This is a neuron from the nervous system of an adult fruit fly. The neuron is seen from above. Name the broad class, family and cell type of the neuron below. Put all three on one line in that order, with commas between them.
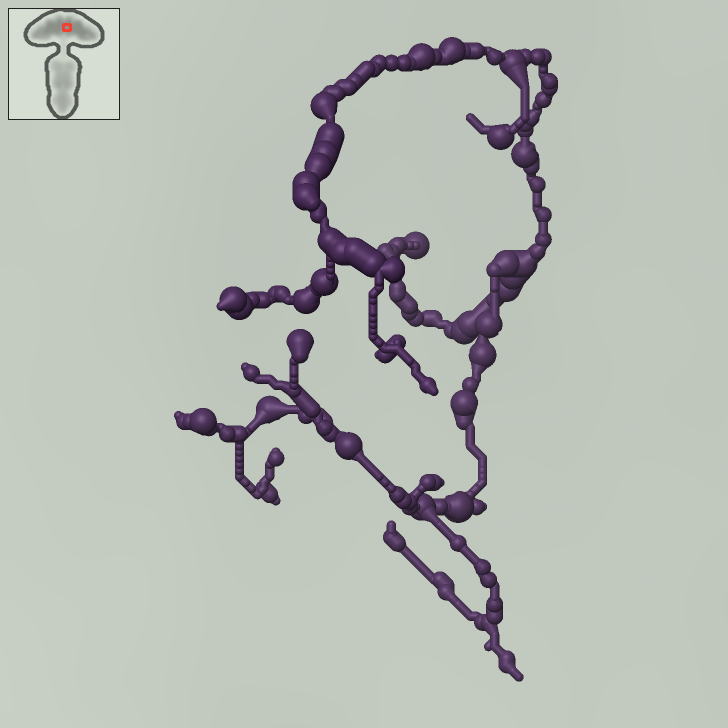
sensory neuron entering the brain, class mechanosensory, BM_Taste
